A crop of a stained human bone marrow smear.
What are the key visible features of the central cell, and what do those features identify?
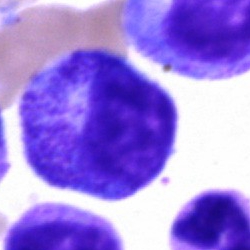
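Look first at the cell itself: no vacuoles are visible in it. Against its upper left edge lies a pale pink red cell. Bear in mind that the picture is somewhat blurred, which softens the fine detail. The cell is a promyelocyte.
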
